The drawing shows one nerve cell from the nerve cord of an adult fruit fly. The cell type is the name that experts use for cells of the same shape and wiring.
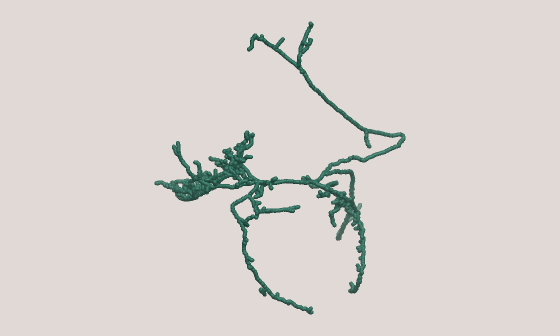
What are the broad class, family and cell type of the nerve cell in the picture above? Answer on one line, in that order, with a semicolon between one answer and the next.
nerve-cord intrinsic neuron; hemilineage 23B; IN23B061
